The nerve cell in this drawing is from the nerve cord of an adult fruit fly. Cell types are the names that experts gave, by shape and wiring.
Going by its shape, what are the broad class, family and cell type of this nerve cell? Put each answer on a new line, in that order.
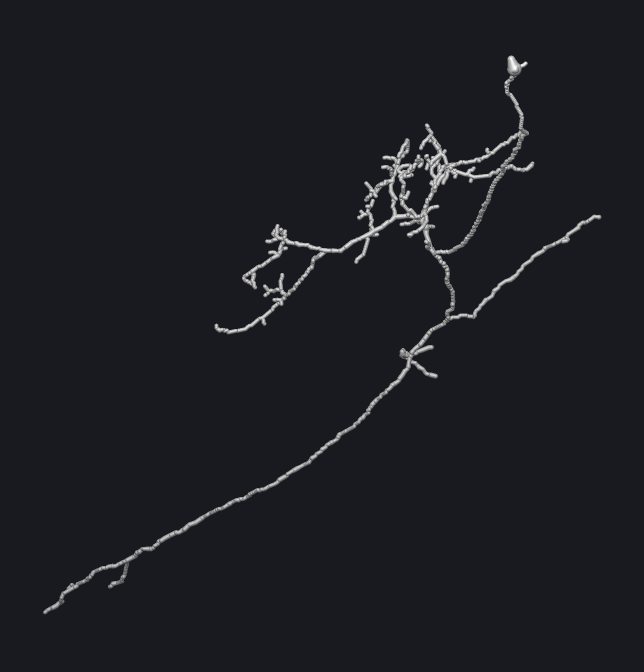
nerve-cord intrinsic neuron
hemilineage 08B
IN08B088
